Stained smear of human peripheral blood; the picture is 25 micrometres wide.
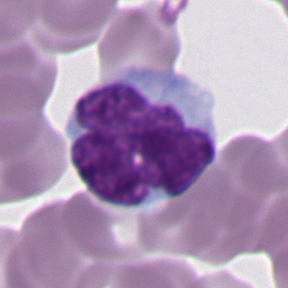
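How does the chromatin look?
Dark purple and coarsely clumped.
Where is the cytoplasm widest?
At the upper right; otherwise it's a narrow pale grey-blue rim in a roughly round cell.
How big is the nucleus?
About 13 by 10 micrometres.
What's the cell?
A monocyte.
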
